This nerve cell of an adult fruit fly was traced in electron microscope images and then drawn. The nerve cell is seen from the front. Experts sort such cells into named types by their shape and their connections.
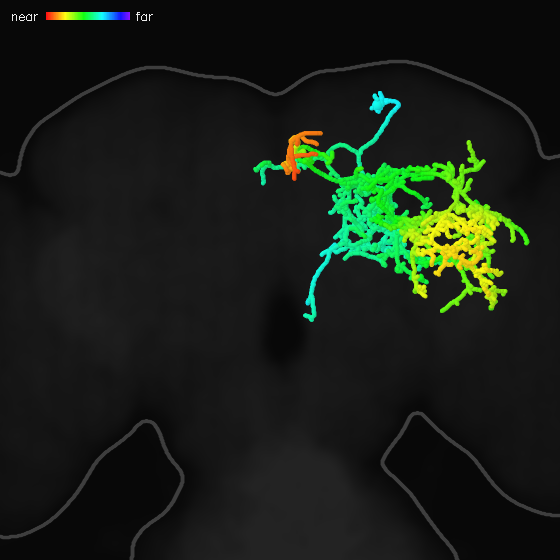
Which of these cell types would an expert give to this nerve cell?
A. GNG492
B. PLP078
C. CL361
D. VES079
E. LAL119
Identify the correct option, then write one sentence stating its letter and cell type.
In option C is CL361, which is the cell type of the nerve cell.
